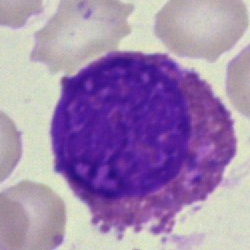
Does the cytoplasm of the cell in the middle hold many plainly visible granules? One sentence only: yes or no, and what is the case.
Yes, the cytoplasm of the cell is rich in visible granules.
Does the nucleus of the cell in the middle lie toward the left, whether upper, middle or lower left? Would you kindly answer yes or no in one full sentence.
Yes, most of its cytoplasm is located to the right of its nucleus.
